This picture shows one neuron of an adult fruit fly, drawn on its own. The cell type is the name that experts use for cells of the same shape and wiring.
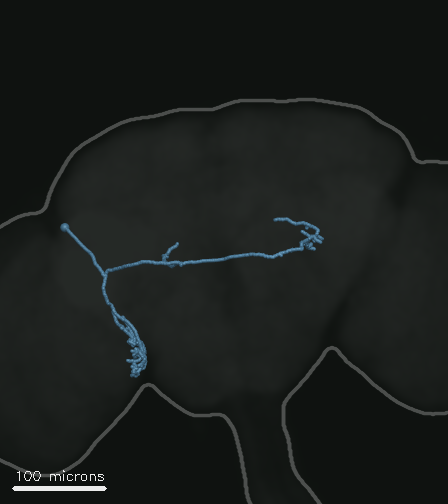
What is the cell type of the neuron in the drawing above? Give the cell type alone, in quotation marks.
"LT81"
